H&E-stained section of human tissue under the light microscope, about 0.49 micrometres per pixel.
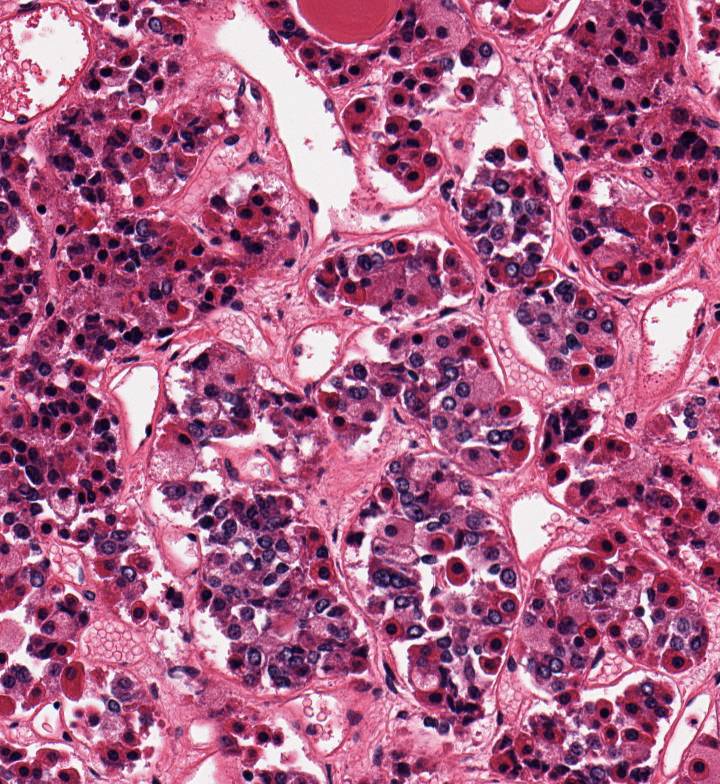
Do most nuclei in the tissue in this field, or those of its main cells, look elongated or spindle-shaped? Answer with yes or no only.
No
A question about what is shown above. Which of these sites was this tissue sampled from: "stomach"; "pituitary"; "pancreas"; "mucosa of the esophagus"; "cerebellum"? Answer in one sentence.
The site this tissue was sampled from is the pituitary.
